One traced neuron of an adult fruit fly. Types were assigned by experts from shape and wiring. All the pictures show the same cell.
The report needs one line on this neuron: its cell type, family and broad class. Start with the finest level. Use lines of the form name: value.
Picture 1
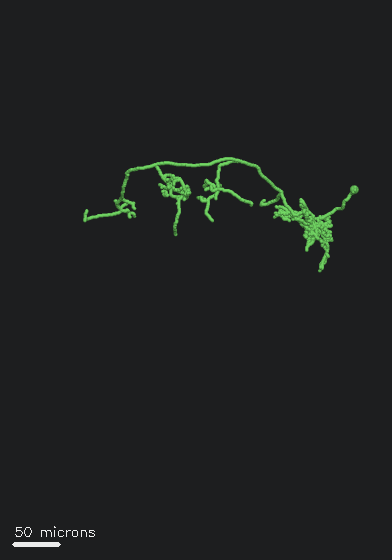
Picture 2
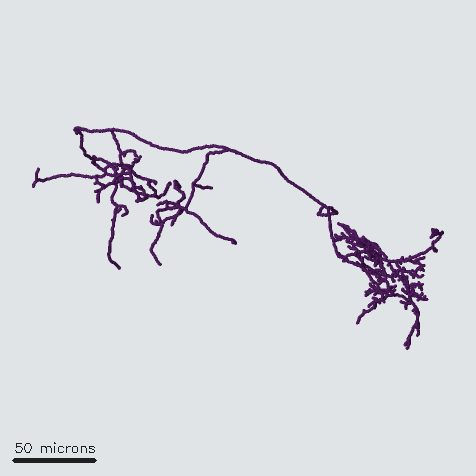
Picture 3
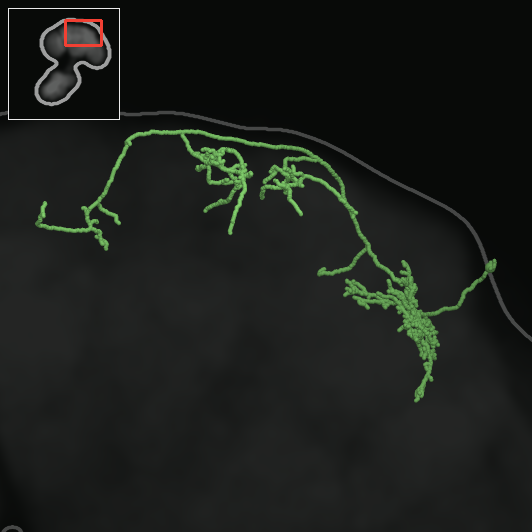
cell type: AVLP742m
family: hemilineage SLPal2
broad class: central-brain intrinsic neuron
